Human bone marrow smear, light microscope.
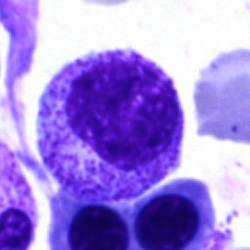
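Myelocyte (central cell): a round cell whose nucleus lies toward the top, leaving a wider band of cytoplasm below. Numerous dark purple granules pack the cytoplasm, and no clear vacuoles are seen.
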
